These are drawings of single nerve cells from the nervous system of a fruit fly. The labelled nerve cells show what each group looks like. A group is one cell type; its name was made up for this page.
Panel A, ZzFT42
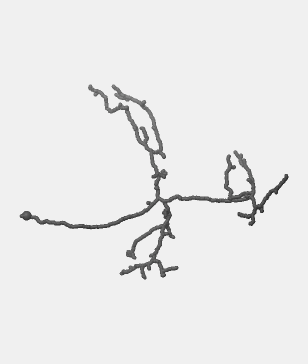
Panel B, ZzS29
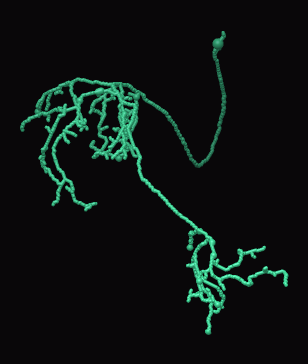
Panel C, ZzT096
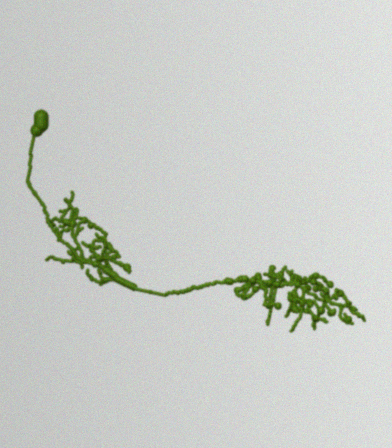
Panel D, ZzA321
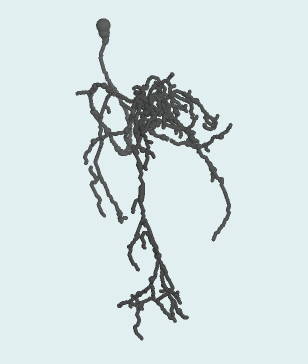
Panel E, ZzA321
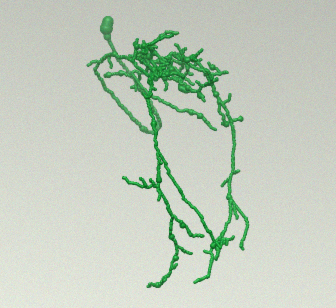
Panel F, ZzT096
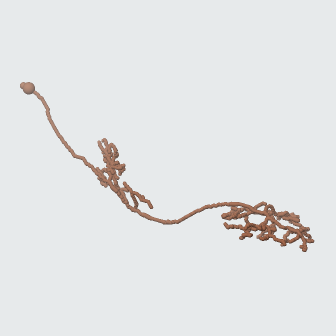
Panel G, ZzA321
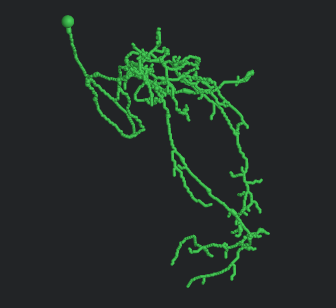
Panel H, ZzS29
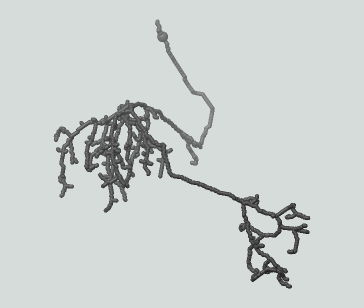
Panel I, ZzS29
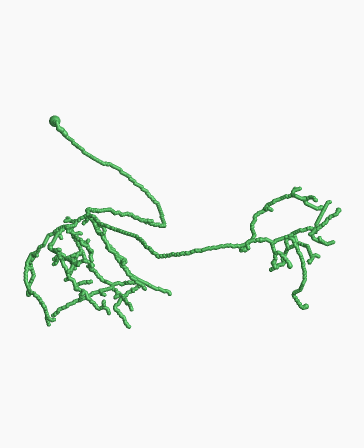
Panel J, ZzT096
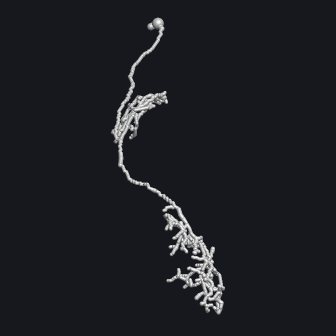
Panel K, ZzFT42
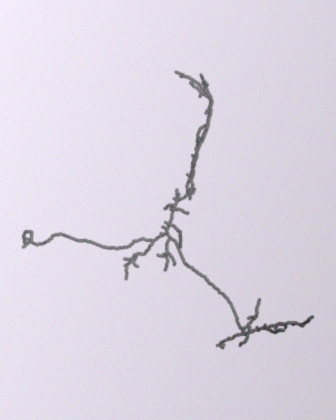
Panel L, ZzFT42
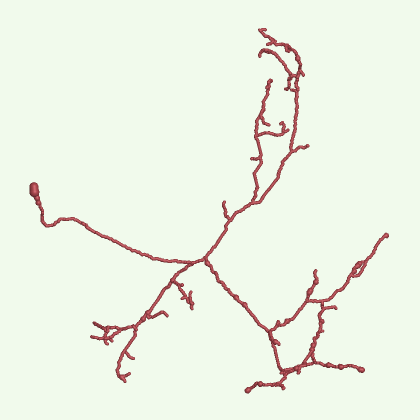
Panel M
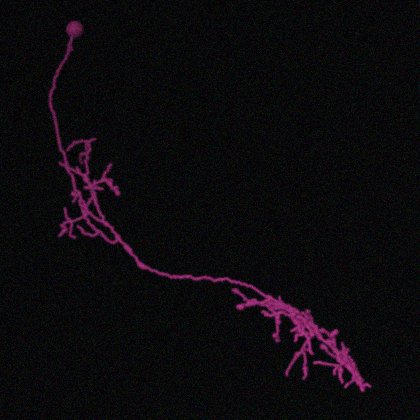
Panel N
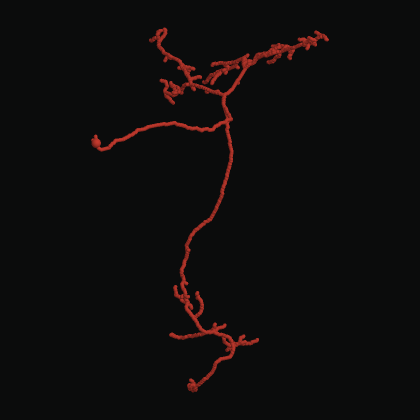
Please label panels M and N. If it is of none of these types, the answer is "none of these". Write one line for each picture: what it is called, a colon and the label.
M: ZzT096
N: none of these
